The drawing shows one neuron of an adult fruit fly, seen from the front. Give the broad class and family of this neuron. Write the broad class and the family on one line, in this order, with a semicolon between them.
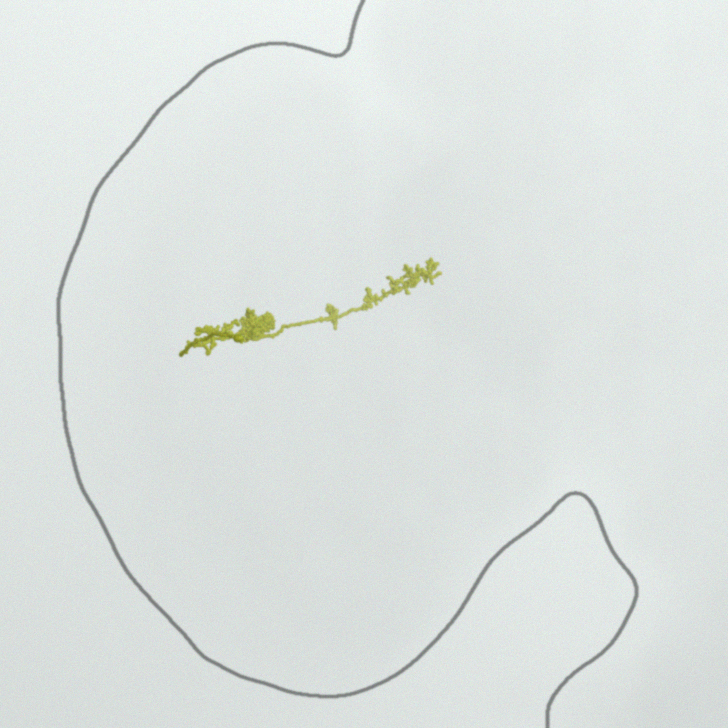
optic-lobe intrinsic neuron; TmY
